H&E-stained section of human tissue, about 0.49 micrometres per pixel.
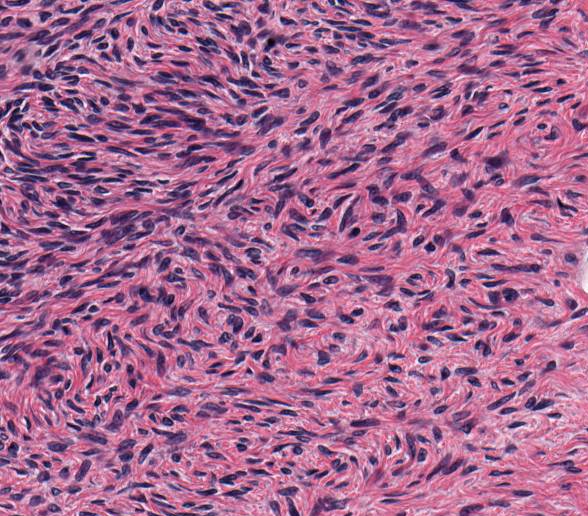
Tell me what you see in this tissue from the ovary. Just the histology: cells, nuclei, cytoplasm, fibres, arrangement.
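Right across the field you've got spindle cells in short, intersecting fascicles. Most of the nuclei are elongated and darkly stained, and there's scant cytoplasm, with cell borders that are indistinct. Wavy pink collagen fibres sit between the cells all through it.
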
